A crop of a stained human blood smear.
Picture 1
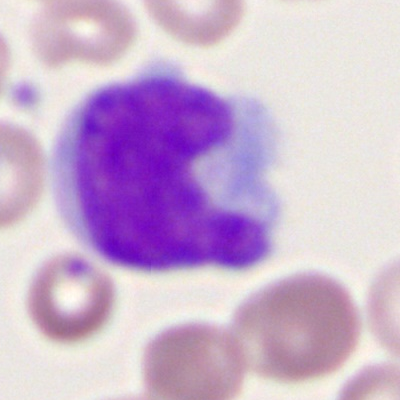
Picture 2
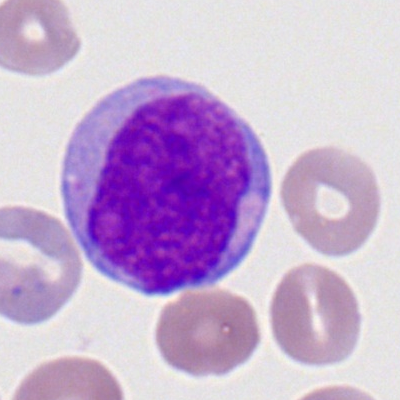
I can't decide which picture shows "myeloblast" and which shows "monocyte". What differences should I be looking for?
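Setting the two side by side, I take picture 1 as the monocyte and picture 2 as the myeloblast. What I notice first in the monocyte is its nucleus, with a deep notch cut into the right side.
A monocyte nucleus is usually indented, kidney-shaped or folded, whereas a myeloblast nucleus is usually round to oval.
That nucleus fills most of the cell, and its chromatin stains a dense, deep purple. Its cytoplasm is pale blue-grey with no distinct granules, and the outline is broadly rounded. The myeloblast, for its part, has a round, smooth outline, and its surface carries no projections. I see no granules in its cytoplasm either.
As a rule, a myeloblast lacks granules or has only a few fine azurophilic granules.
Several red cells lie around the myeloblast.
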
